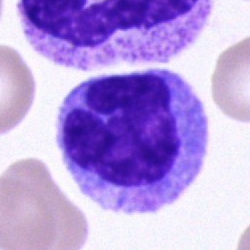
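Monocyte, the central cell. Its nucleus is folded: a deep cleft enters from the upper left and gives it a lobed shape. The dark purple chromatin sits in clumped patches with paler areas between. In the pale bluish-lilac cytoplasm, fine, faint lilac granules are scattered.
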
